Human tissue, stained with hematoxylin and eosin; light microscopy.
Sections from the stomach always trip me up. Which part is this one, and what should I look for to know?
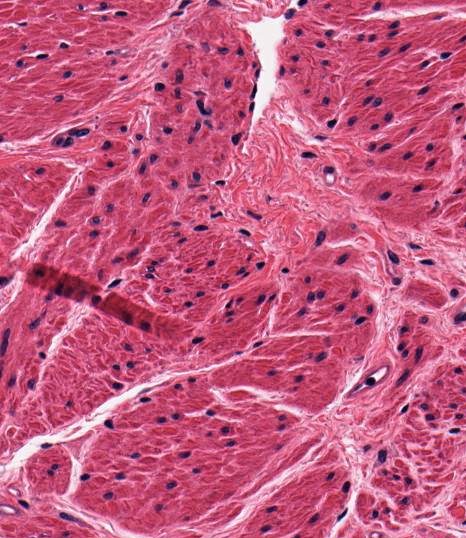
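This field is smooth muscle. Check one: pink fibres in bundles parted by thin pale connective tissue strands fill the field, neighbouring bundles running different ways.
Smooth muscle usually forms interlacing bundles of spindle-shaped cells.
Check two: small dark oval to elongated nuclei lie evenly through them.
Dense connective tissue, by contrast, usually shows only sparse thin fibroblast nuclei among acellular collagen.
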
